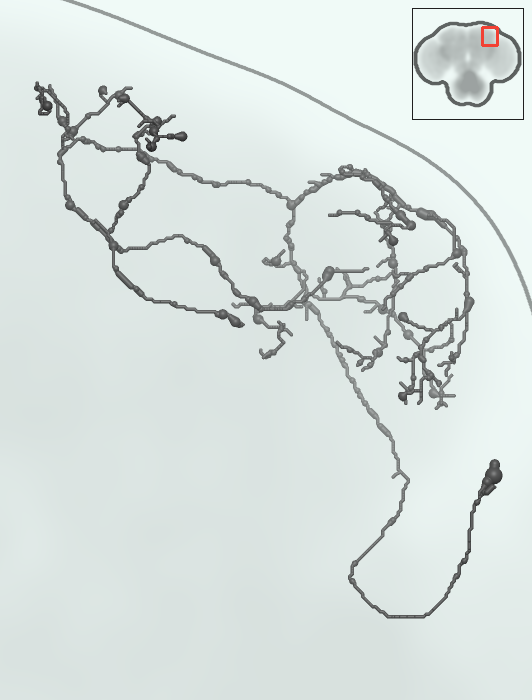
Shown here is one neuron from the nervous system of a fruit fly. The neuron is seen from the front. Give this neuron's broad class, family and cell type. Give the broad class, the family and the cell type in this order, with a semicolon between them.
central-brain intrinsic neuron; hemilineage LHa3; CB3274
